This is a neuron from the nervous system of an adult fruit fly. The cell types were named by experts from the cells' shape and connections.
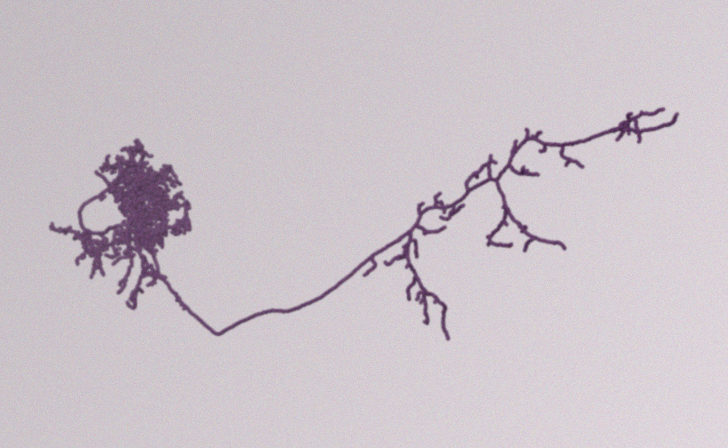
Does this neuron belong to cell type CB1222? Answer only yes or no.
no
